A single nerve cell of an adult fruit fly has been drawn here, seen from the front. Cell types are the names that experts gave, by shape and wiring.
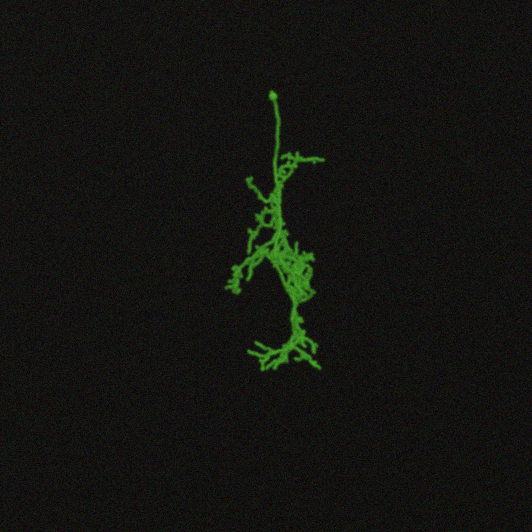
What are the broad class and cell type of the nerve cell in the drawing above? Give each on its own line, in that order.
central-brain intrinsic neuron
IB026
